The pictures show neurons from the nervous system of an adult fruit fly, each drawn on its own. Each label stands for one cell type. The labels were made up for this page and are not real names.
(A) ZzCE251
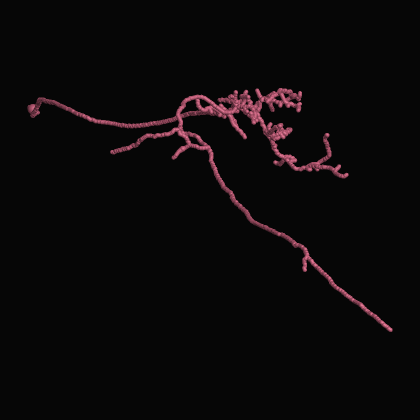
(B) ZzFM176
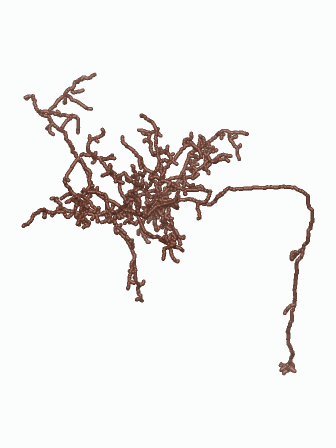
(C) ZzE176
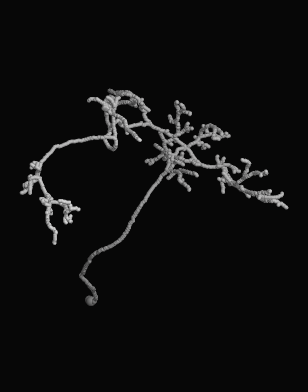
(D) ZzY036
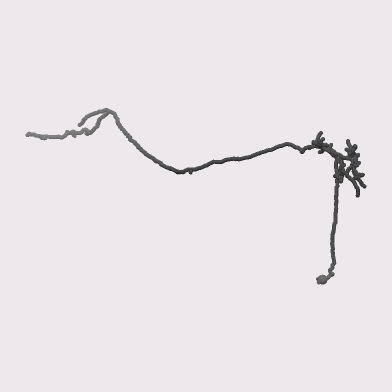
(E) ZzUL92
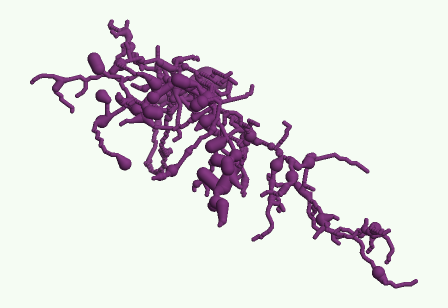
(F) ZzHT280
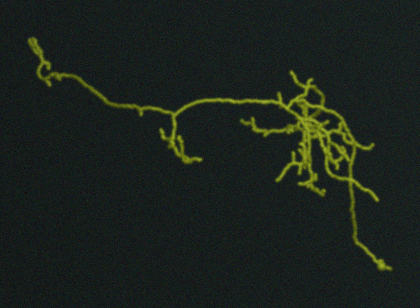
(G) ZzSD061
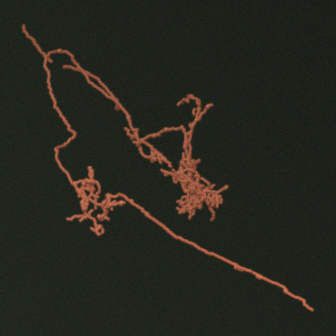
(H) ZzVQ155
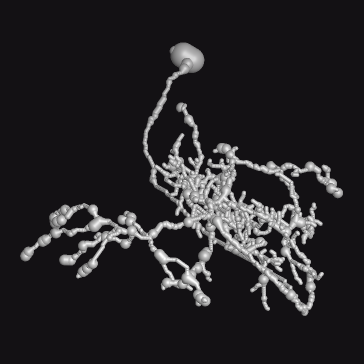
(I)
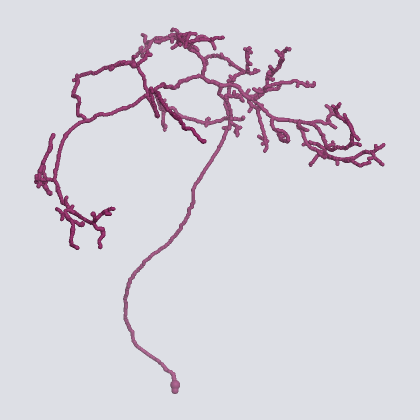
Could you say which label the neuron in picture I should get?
ZzE176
